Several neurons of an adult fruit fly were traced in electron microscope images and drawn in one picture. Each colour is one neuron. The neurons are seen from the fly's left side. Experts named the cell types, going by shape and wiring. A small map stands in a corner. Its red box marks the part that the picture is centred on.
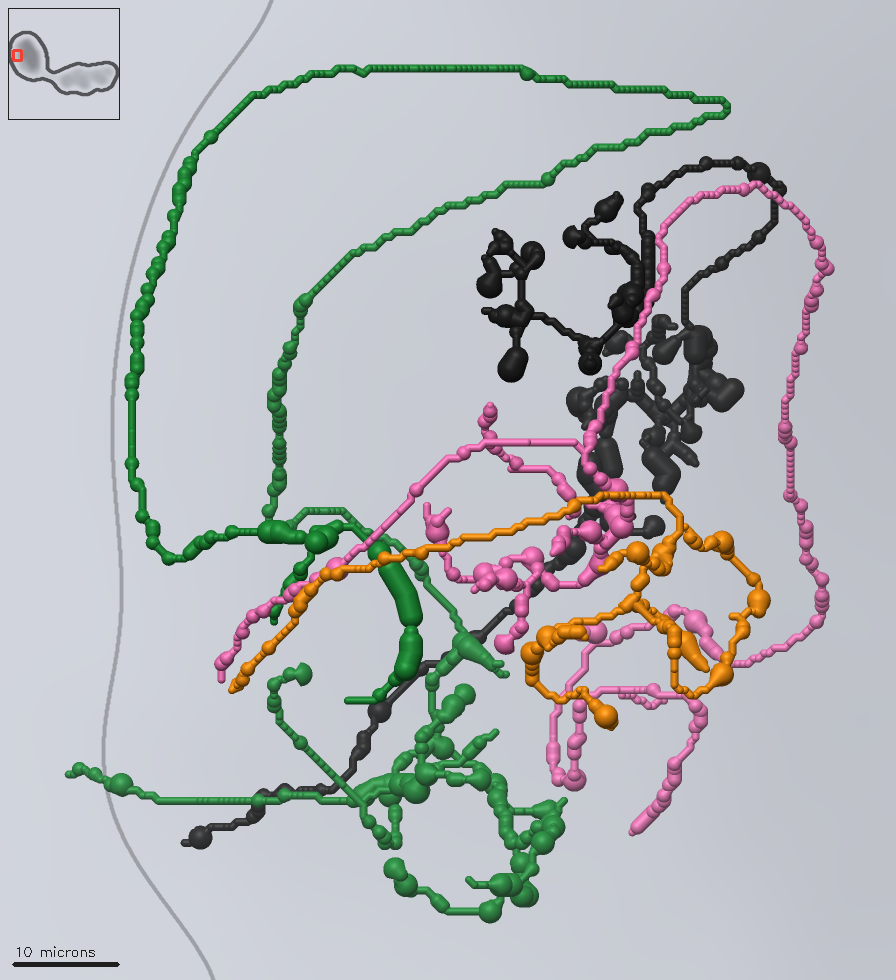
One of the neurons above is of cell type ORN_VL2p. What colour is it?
orange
